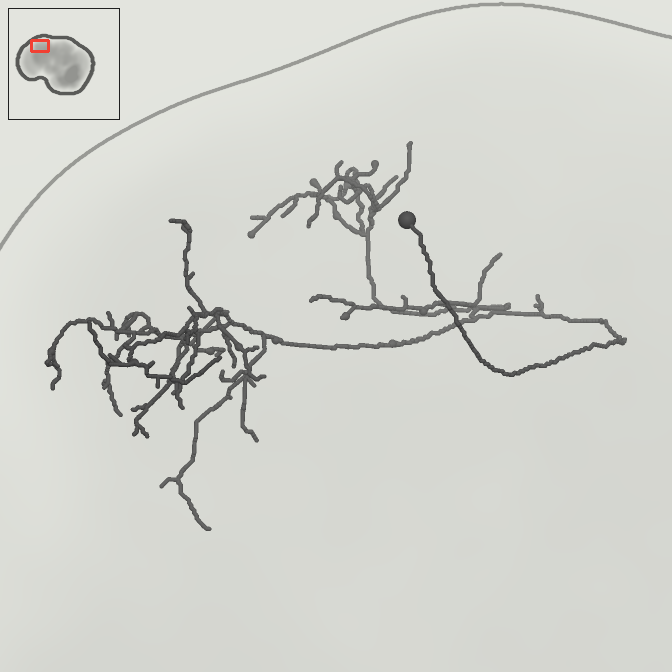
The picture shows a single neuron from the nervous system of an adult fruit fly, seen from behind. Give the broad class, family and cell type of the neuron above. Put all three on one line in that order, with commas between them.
central-brain intrinsic neuron, hemilineage DL1_dorsal, LHPV5c1_c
